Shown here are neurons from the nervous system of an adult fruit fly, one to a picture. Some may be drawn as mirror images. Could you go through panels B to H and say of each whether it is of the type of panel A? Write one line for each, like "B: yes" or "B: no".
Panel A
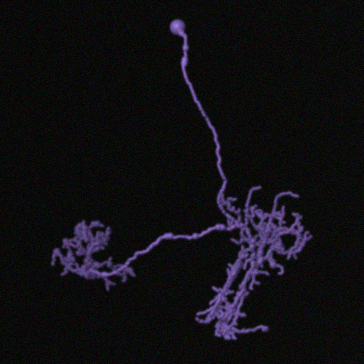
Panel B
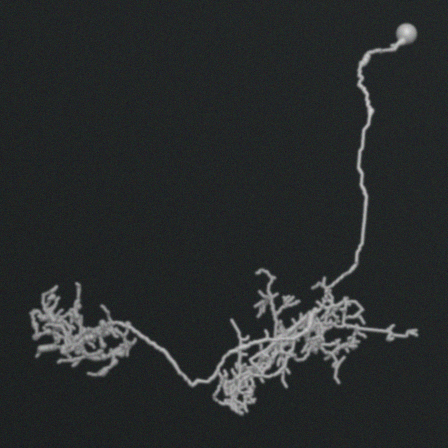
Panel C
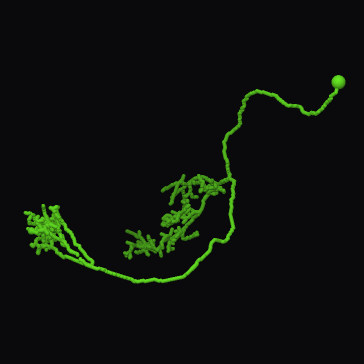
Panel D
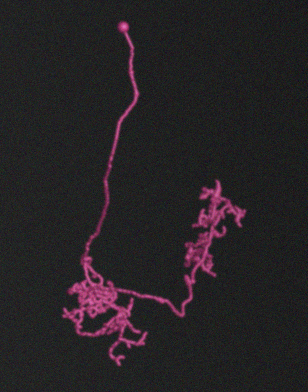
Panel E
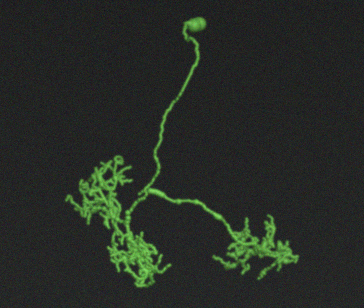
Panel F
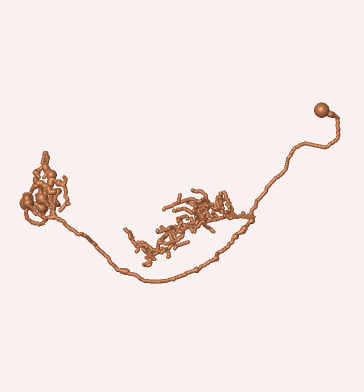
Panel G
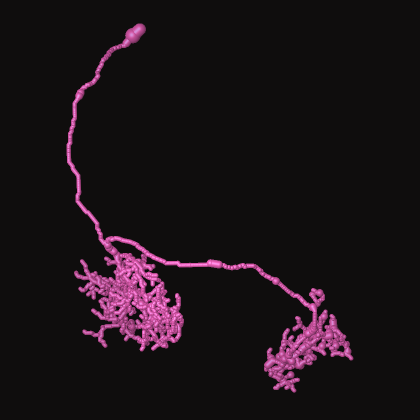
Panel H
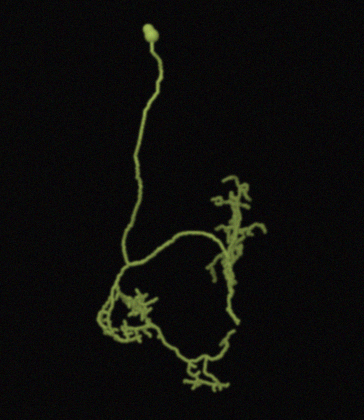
B: yes
C: no
D: no
E: yes
F: no
G: yes
H: no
